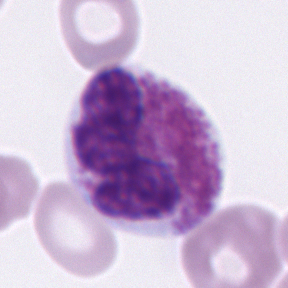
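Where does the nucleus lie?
Along the left side of the cell, with dark purple, coarsely clumped chromatin.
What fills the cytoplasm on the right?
Dense pinkish-violet granules.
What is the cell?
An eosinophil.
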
